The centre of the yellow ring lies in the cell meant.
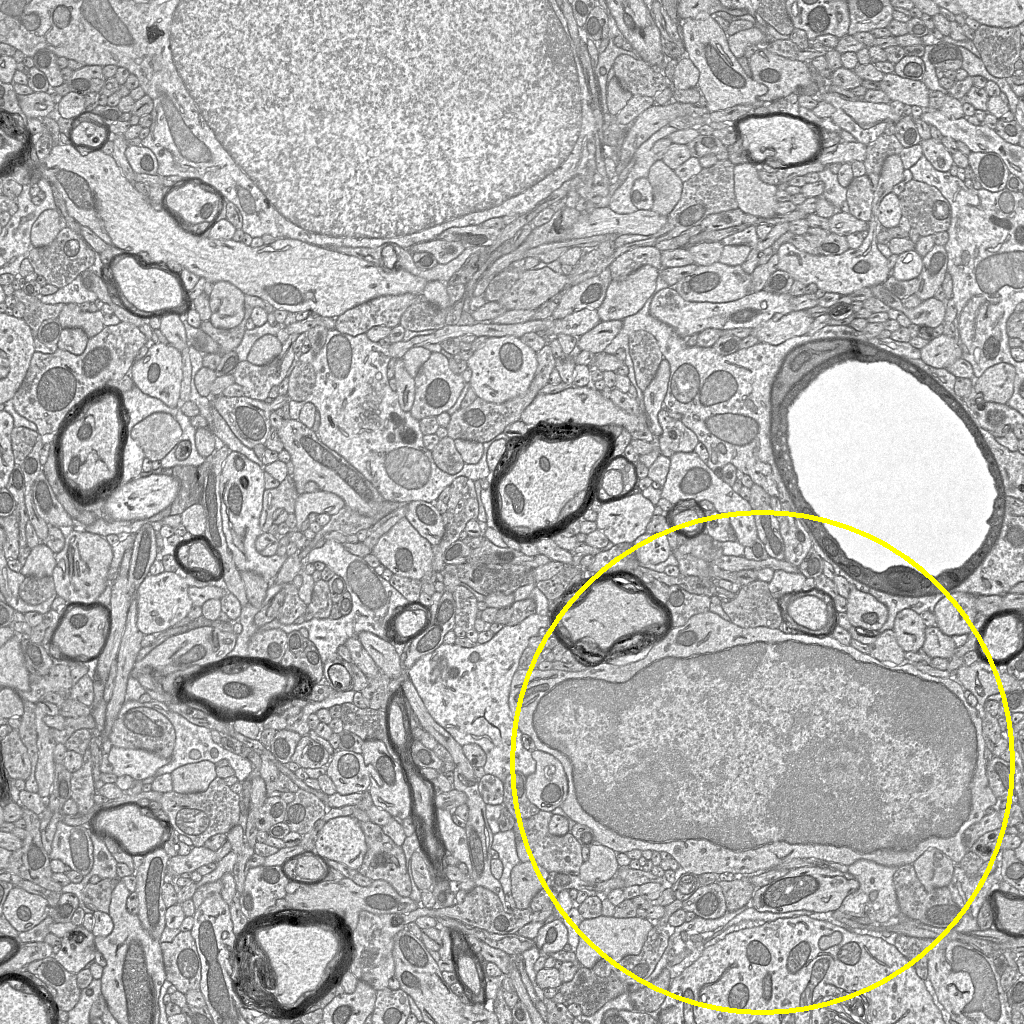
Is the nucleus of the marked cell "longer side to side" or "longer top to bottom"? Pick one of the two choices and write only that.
Longer side to side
